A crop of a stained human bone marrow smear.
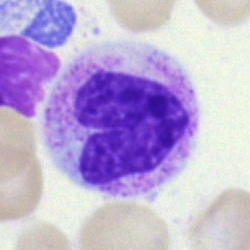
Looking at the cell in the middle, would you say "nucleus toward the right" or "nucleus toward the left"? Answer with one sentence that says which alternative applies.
What sits toward the right of the cell is its nucleus.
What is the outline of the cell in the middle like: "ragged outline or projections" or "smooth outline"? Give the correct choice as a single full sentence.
The cell has an even edge, with no ragged parts or projections.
